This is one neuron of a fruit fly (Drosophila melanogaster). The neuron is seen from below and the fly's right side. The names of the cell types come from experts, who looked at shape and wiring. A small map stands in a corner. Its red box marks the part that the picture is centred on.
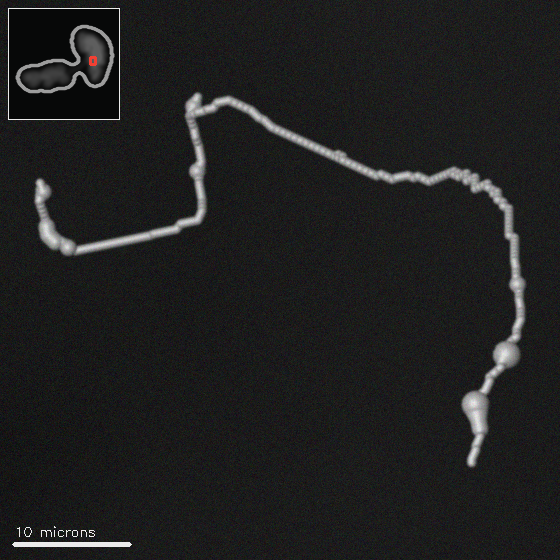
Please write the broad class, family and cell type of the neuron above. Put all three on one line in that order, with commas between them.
sensory neuron entering the brain, class mechanosensory, BM_InOm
